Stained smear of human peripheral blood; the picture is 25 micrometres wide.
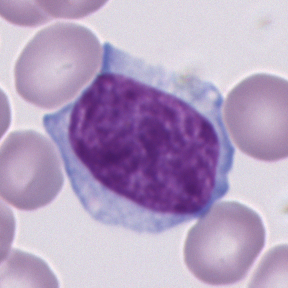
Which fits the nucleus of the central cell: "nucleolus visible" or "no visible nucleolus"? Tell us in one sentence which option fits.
A nucleolus is not seen within its nucleus.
